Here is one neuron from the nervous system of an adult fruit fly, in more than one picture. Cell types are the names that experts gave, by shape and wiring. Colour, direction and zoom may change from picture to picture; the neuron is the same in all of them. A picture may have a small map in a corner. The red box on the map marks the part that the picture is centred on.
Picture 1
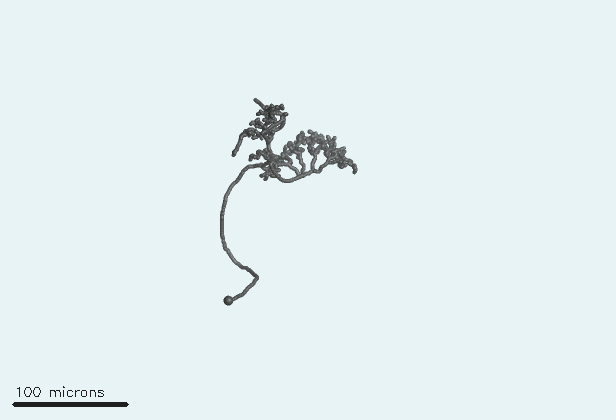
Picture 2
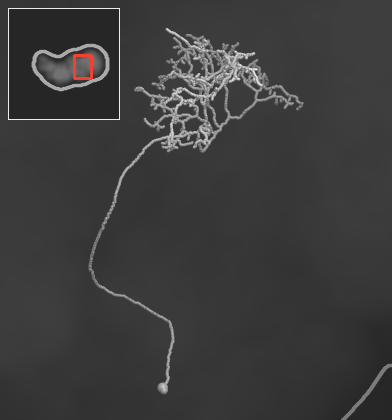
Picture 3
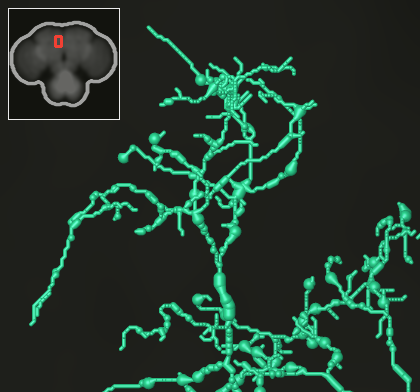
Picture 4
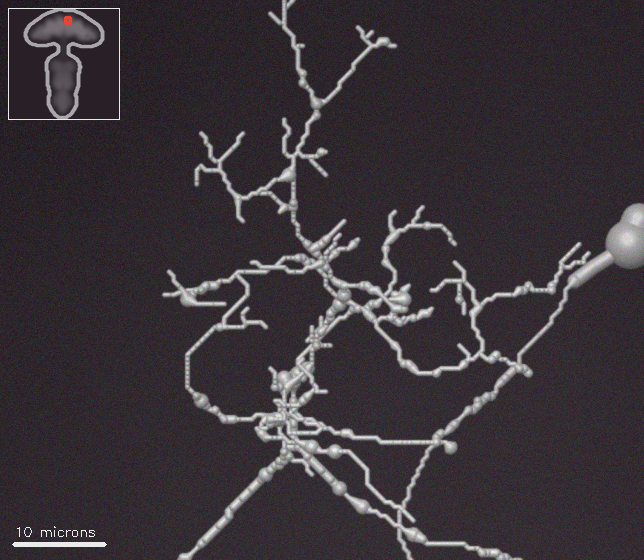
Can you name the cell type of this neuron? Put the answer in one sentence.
The cell type is FB4D_c.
